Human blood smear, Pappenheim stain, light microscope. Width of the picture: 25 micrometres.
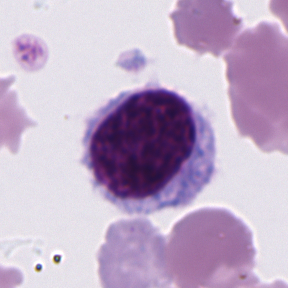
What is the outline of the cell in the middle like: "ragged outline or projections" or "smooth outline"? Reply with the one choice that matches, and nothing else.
Ragged outline or projections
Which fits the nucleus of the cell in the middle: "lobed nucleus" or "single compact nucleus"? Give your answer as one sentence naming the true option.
The cell's nucleus is compact, undivided and round, oval or kidney-shaped.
